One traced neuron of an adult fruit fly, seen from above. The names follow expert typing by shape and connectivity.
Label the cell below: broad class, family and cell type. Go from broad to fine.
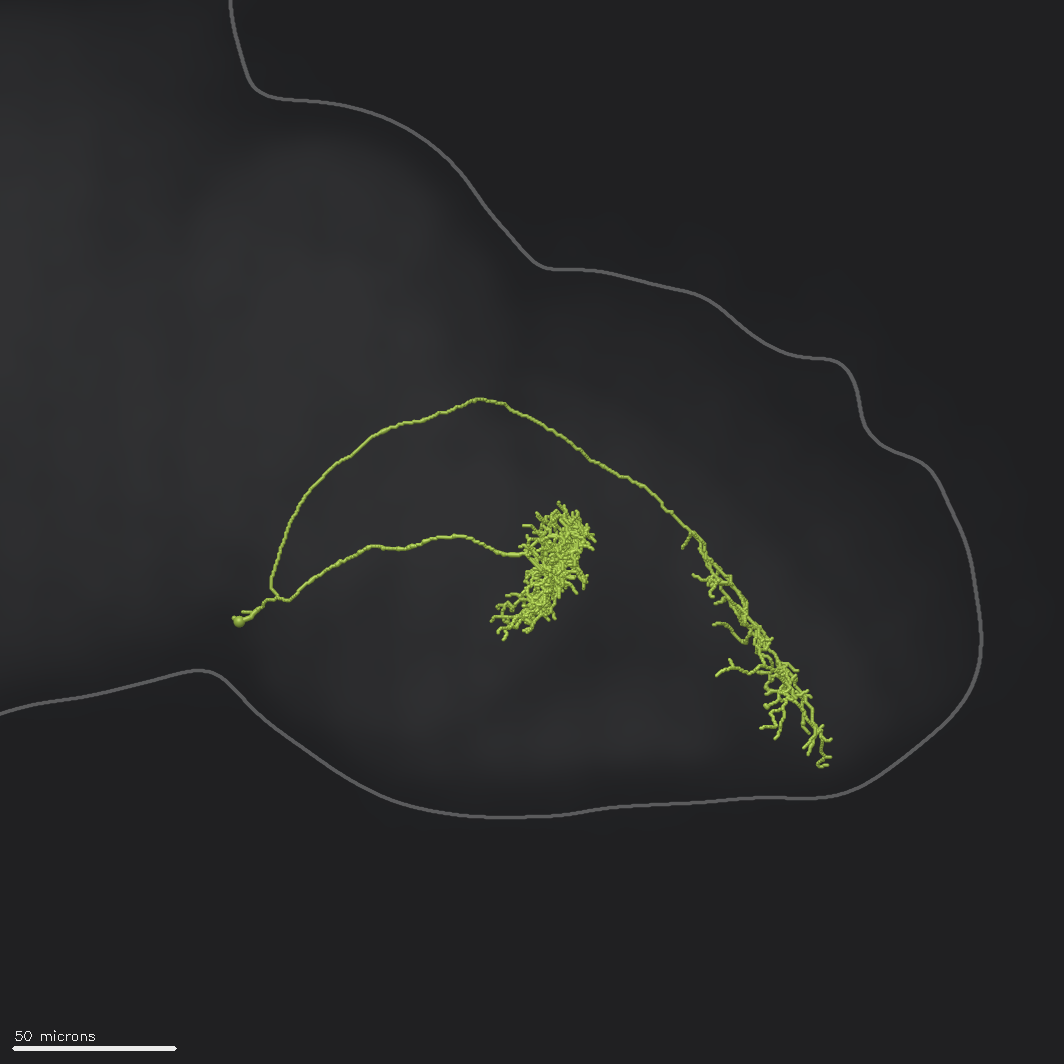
optic-lobe intrinsic neuron; MeLo; MeLo10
